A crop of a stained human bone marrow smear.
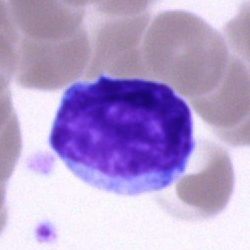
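Lymphocyte, the cell in the middle of a stained bone marrow smear. Its nucleus occupies most of the cell, so only a small amount of cytoplasm remains. The chromatin is dark purple and coarsely mottled with paler patches. The cytoplasm contains no visible granules and no vacuoles.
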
